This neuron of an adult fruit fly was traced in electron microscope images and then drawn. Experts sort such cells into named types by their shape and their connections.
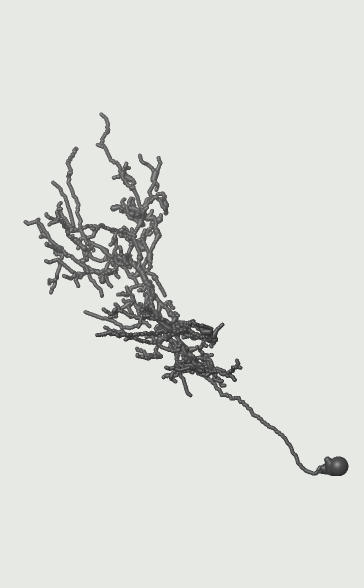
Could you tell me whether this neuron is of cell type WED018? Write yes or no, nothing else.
yes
